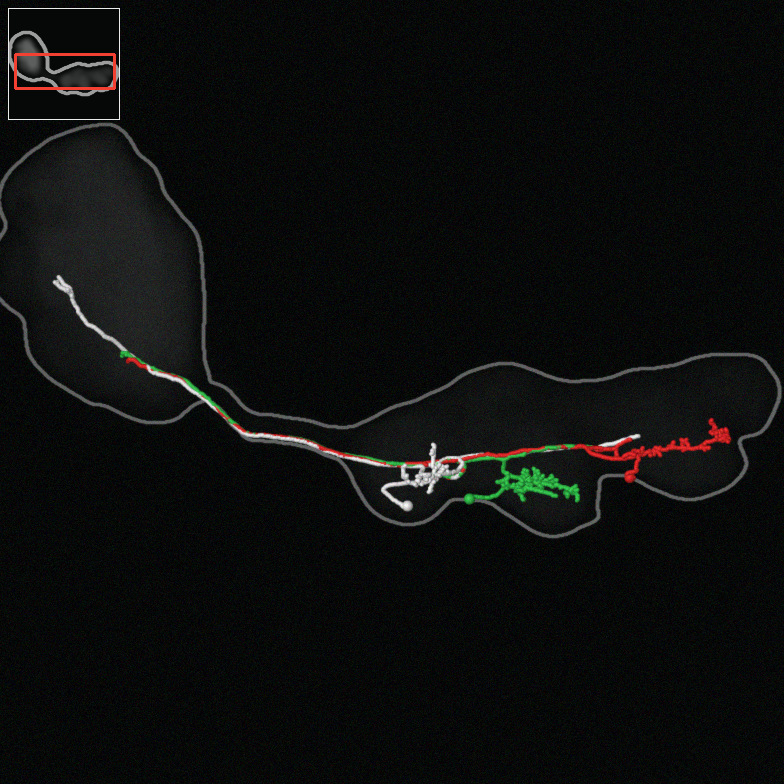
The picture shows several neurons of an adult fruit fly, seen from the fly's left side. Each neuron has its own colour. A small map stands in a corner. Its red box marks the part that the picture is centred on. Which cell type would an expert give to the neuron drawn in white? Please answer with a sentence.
The cell type is AN10B045.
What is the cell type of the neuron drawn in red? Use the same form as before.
The cell type is AN10B037.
